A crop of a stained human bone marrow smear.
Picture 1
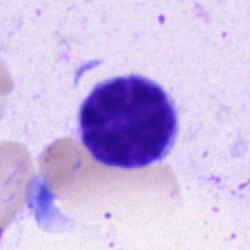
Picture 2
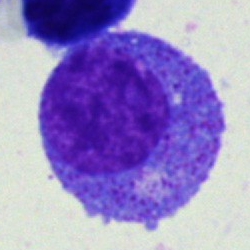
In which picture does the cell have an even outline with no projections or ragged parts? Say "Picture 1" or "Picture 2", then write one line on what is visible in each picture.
Picture 1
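What picture 1 shows: The cell has a round, smooth outline.
What picture 2 shows: Small bumps project from the lower edge of the cell.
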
